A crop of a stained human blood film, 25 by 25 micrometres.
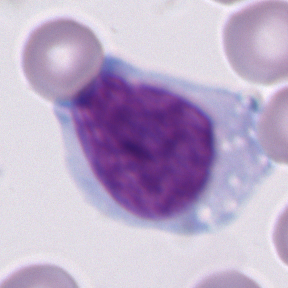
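Myeloblast at centre of stained peripheral blood smear. Nucleus off-centre, toward left. Cytoplasm pale greyish-blue, several small clear vacuoles on right side. Outline irregular; cytoplasmic edge uneven on right.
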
